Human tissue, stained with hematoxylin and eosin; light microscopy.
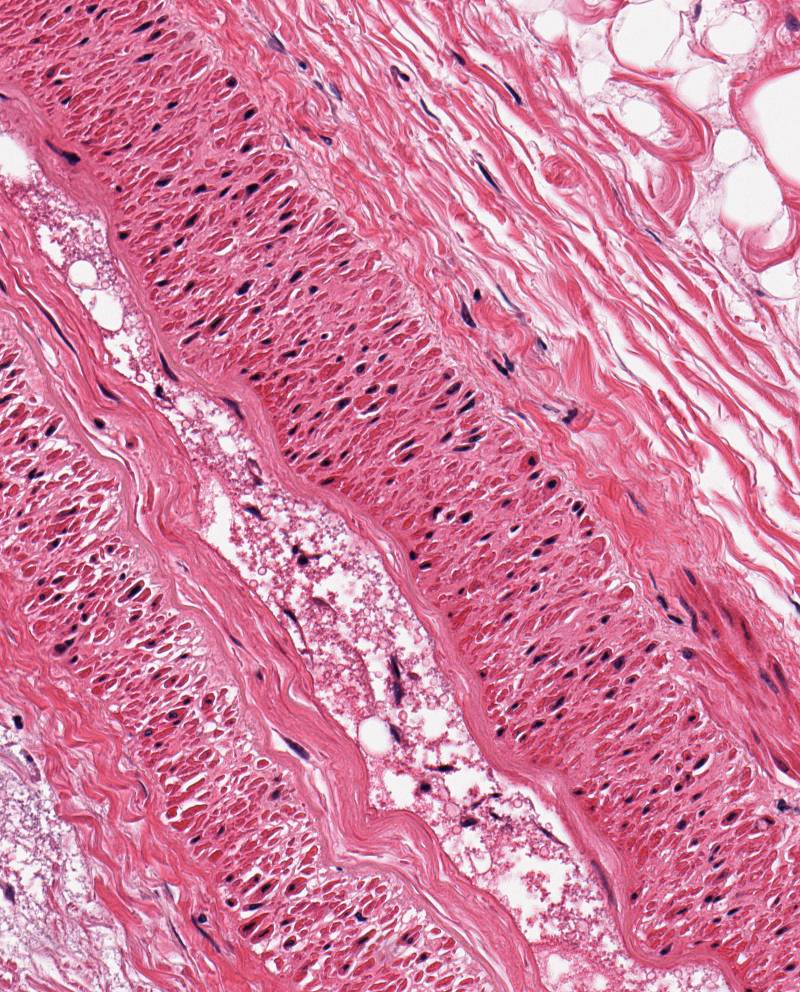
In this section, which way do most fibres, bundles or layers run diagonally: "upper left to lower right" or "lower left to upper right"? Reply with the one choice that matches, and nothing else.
Upper left to lower right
